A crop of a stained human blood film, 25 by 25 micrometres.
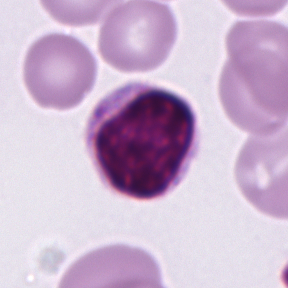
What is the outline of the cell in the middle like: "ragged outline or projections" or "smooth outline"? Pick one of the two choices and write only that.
Smooth outline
